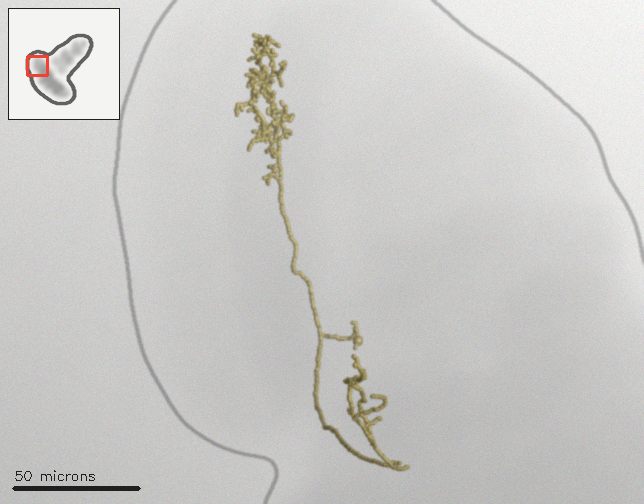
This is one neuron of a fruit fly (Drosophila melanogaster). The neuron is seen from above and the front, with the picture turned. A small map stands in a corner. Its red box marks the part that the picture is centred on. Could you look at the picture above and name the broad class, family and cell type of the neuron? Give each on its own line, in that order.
optic-lobe intrinsic neuron
MeLo
MeLo4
